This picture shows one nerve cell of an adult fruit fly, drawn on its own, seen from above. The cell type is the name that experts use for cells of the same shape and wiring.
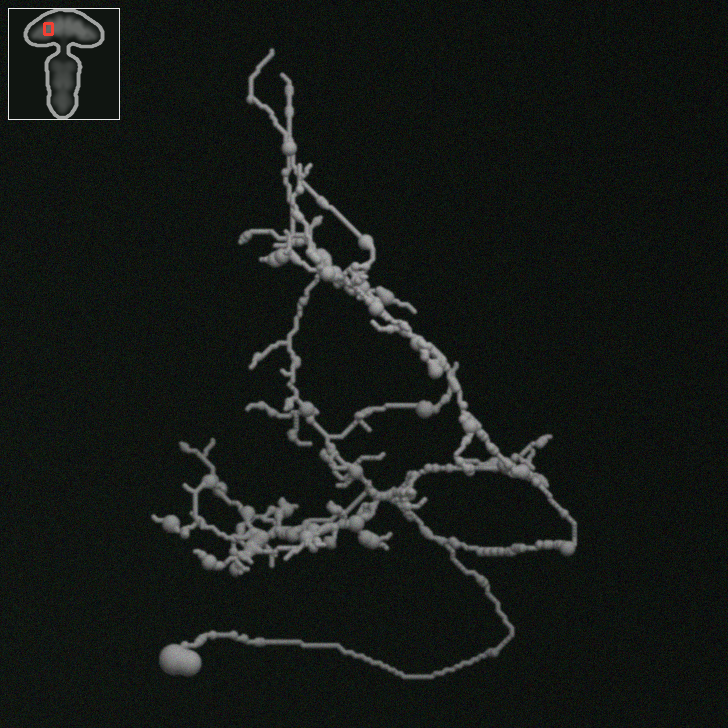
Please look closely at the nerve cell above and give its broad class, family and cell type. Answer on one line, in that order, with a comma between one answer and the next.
central-brain intrinsic neuron, hemilineage SLPp&v1_posterior, LHPV4b4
